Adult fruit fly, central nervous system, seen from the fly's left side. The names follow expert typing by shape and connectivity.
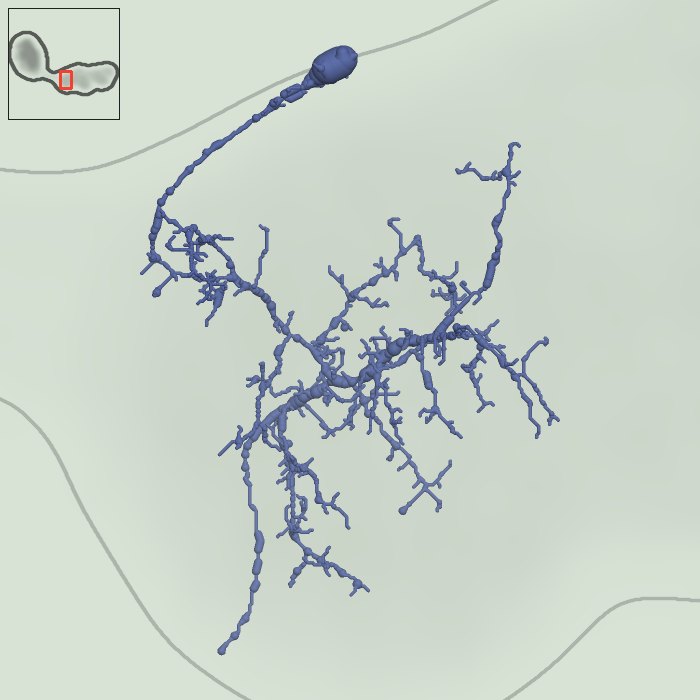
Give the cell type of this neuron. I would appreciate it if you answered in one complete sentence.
Under the cell type Tergotr. MN falls this neuron.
